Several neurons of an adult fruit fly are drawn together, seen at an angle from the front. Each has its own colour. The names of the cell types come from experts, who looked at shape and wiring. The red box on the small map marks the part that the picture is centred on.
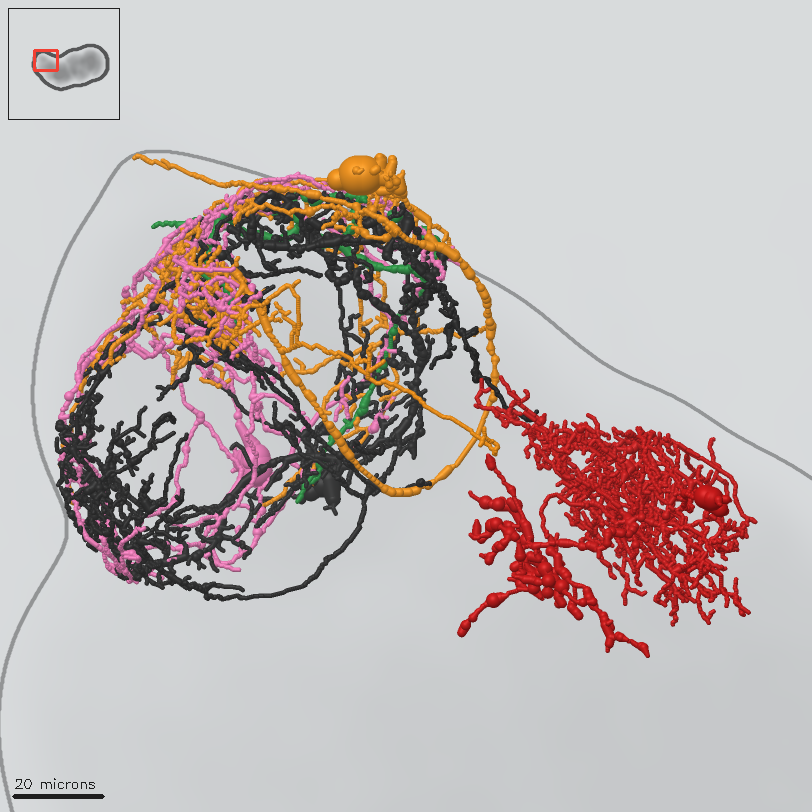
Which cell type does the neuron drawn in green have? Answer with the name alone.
SNxx17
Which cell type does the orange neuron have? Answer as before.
MNad07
